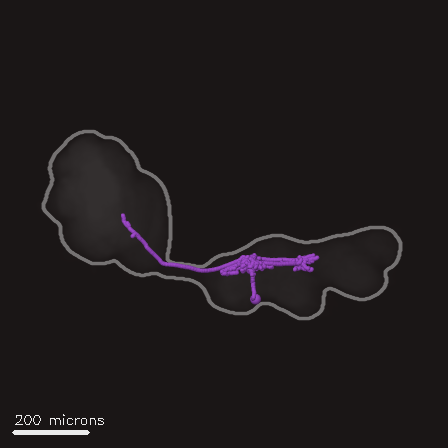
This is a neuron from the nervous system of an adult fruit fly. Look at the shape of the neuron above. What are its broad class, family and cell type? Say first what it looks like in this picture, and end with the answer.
From left to right in the picture it spans about 550 microns. In this view it is wider than it is tall. It is an ascending neuron. The family is hemilineage 06A. It is of cell type AN06A018.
